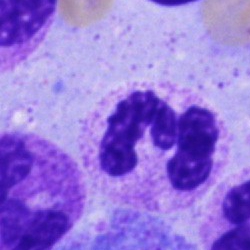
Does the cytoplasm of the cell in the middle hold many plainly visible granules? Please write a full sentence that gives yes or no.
Yes, visible granules are present in great number in its cytoplasm.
